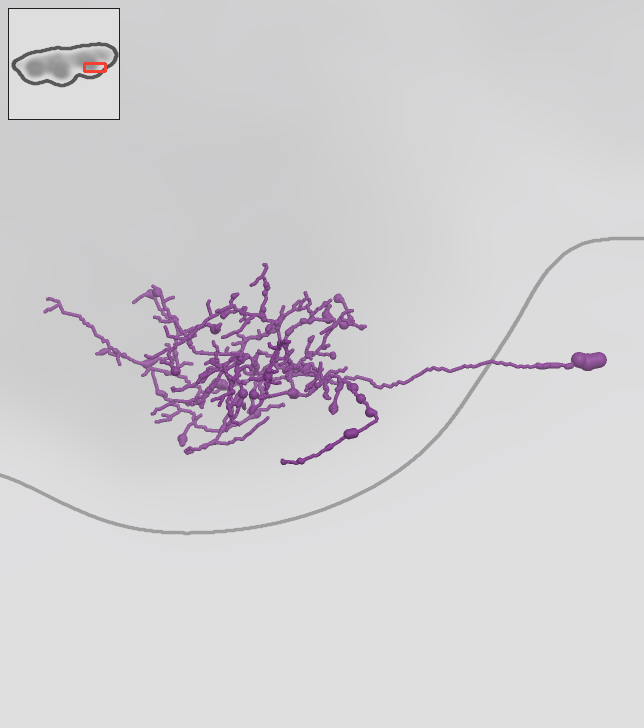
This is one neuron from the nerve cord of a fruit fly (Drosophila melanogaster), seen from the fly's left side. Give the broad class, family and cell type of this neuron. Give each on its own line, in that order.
nerve-cord intrinsic neuron
hemilineage 01B
IN01B078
